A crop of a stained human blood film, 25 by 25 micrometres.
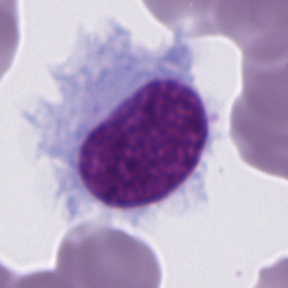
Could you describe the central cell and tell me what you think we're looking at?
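Notice how the edge of this cell is fringed with many fine, hair-like cytoplasmic projections. The cytoplasm is pale greyish-blue and reaches farthest toward the upper left. Inside the nucleus, the chromatin is finely stippled and spread evenly. What you have here is a hairy cell.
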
